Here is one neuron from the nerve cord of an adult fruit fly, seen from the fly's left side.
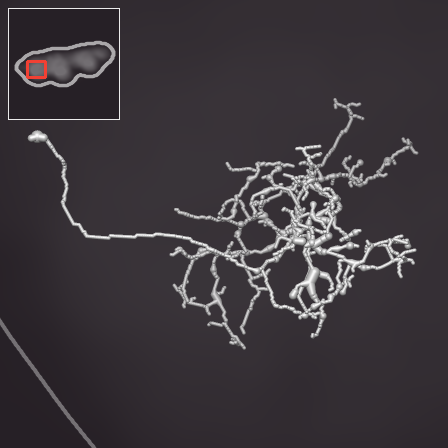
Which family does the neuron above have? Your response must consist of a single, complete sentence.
The family assigned to this neuron is hemilineage 09A.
